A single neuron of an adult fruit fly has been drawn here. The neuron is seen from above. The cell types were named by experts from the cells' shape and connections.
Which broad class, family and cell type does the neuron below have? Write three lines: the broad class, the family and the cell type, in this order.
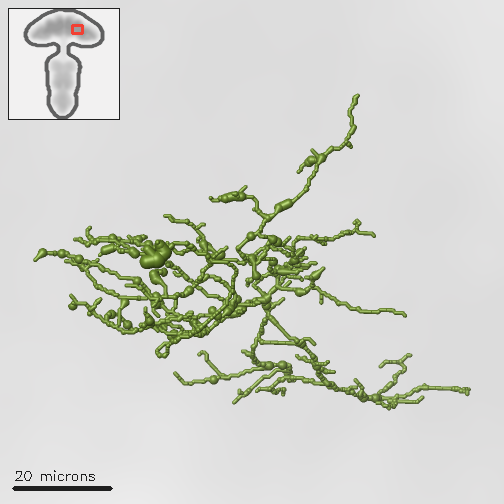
central-brain intrinsic neuron
hemilineage LHd2
CB3361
